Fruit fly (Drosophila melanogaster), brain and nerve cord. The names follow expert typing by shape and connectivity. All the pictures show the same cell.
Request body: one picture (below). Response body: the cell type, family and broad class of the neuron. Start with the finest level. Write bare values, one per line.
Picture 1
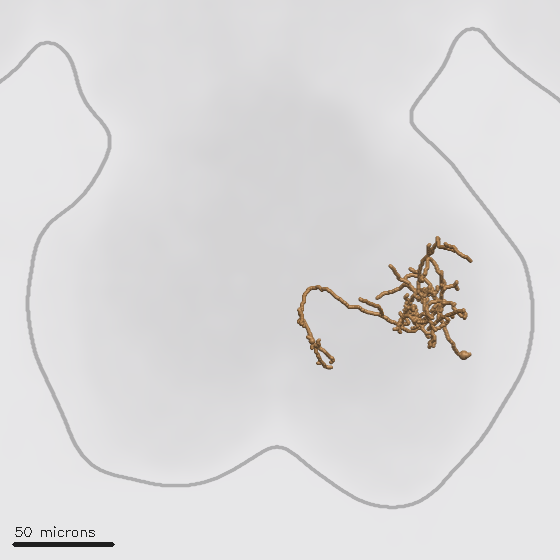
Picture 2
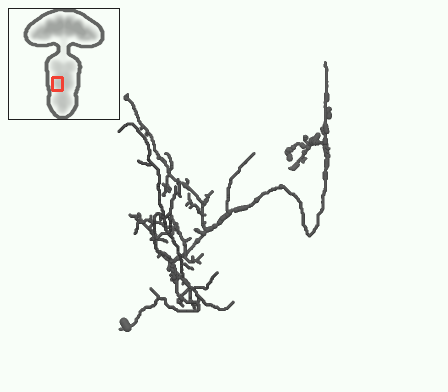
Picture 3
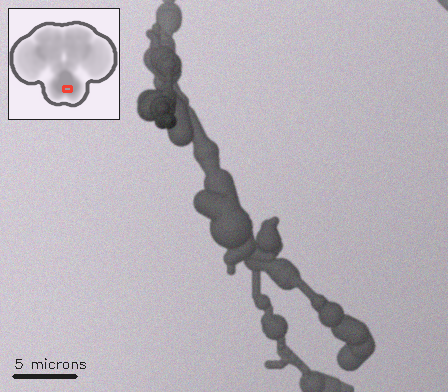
IN19A086
hemilineage 19A
nerve-cord intrinsic neuron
